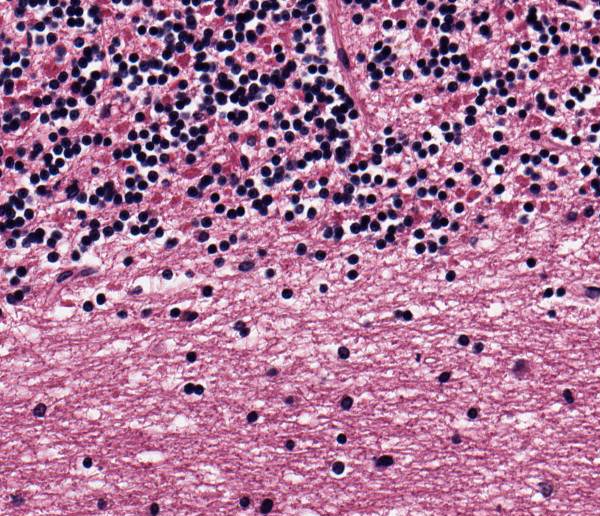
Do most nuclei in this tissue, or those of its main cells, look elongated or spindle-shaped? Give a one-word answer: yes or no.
No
